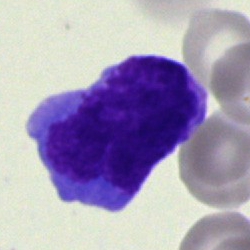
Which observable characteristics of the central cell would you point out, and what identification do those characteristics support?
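Most of this cell is nucleus. The cytoplasm rim is widest on the left and lower side, and it holds no visible granules or vacuoles. It's a blast.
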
